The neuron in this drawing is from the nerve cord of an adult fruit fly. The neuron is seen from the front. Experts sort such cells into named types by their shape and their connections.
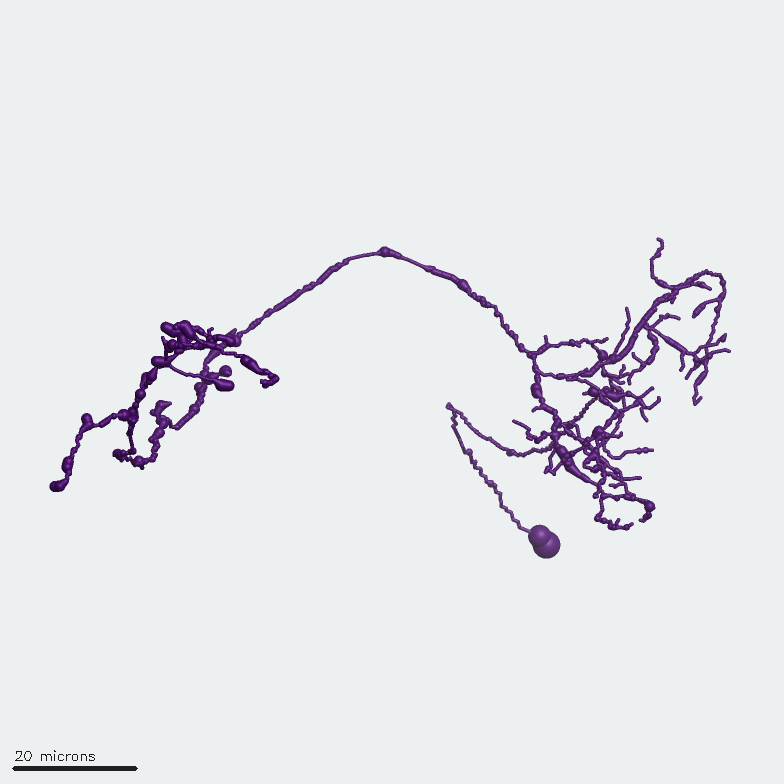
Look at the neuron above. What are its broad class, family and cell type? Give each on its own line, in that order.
nerve-cord intrinsic neuron
hemilineage 06A
IN06A083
